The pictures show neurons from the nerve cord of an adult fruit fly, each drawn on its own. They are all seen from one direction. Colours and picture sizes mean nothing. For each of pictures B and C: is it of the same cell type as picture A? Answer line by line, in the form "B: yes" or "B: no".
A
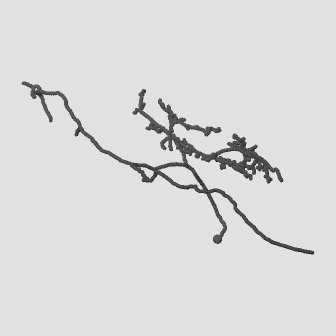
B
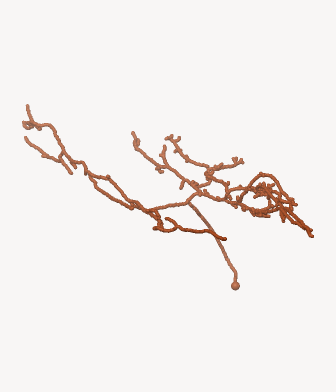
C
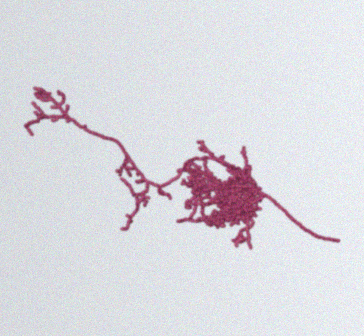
B: yes
C: no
